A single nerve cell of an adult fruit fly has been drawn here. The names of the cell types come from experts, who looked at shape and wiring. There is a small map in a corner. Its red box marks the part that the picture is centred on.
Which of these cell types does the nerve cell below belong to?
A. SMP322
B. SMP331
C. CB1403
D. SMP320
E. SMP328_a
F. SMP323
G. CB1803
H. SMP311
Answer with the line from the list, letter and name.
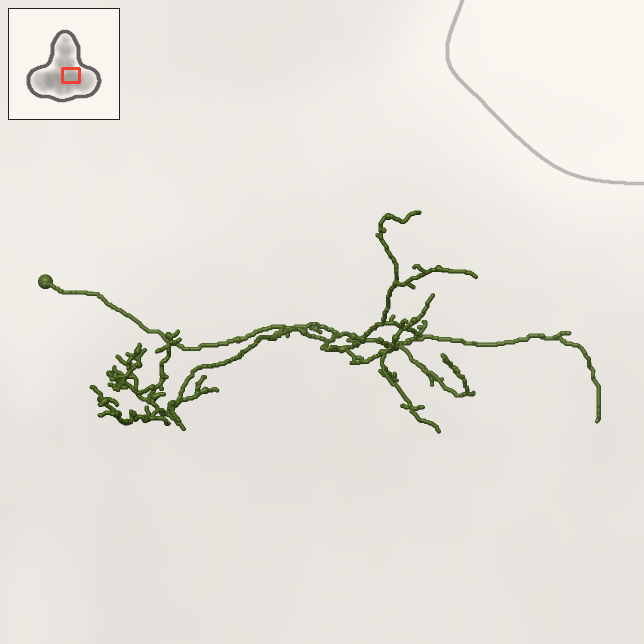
B. SMP331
